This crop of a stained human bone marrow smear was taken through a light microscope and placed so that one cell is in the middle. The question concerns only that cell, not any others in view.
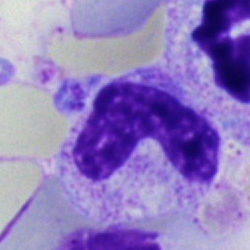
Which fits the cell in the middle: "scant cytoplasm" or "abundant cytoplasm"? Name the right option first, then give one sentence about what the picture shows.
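Abundant cytoplasm. The cytoplasm is plentiful and pale lilac-pink.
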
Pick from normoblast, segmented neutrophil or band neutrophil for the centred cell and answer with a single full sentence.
The centrally located cell in the crop is a band neutrophil.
